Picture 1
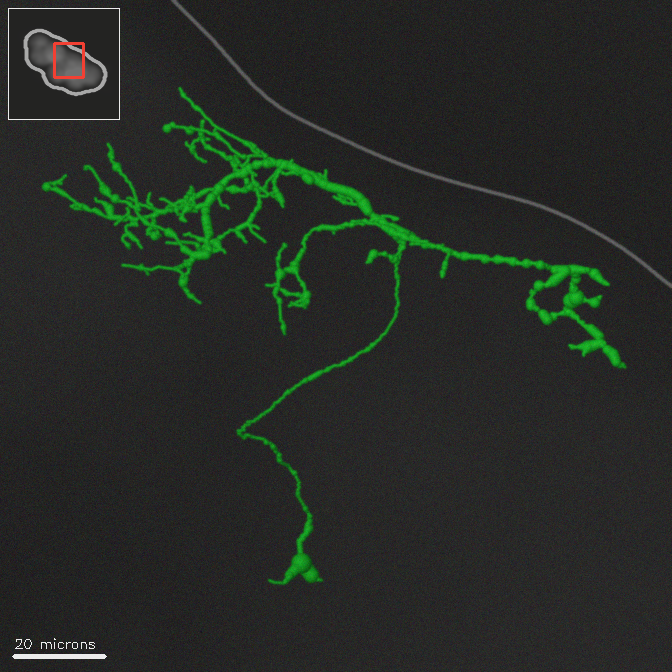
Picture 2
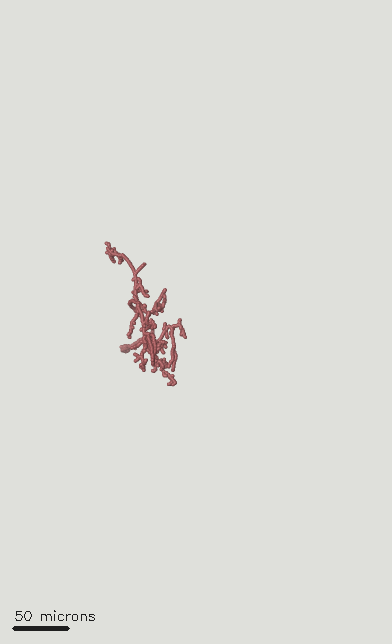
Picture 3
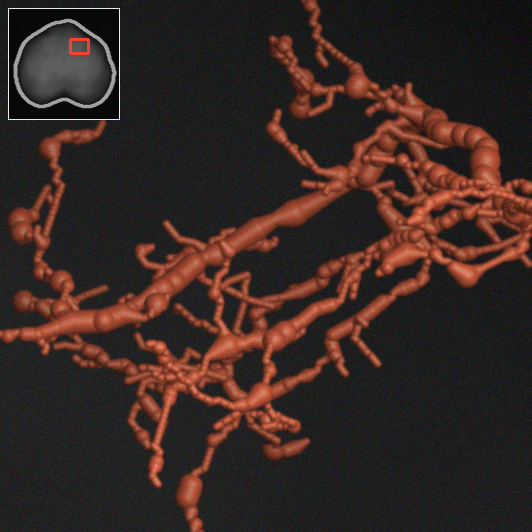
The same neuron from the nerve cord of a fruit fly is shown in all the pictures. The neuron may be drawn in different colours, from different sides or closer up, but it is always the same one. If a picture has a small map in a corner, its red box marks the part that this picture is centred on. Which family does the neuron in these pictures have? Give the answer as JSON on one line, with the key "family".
{"family": "hemilineage 03B"}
